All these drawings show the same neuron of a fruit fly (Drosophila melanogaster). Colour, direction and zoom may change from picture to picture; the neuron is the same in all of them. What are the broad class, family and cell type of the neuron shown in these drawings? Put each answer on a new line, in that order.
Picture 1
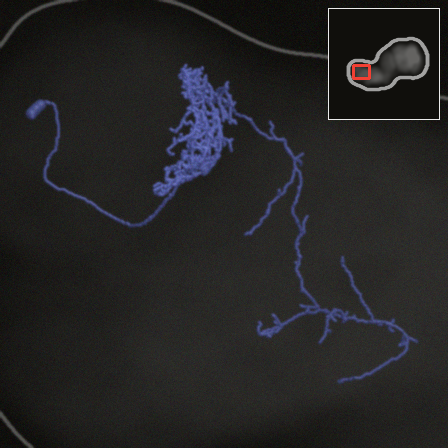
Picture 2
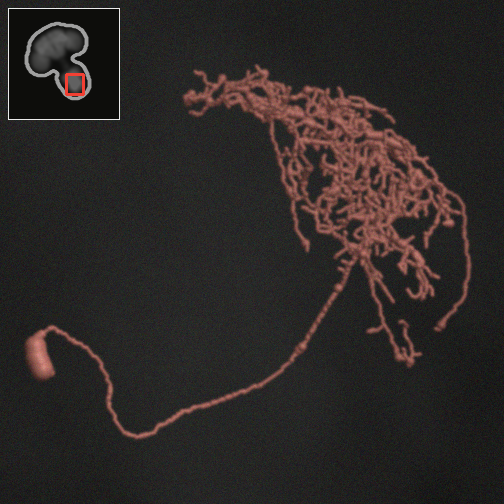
nerve-cord intrinsic neuron
hemilineage 01A
IN01A061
